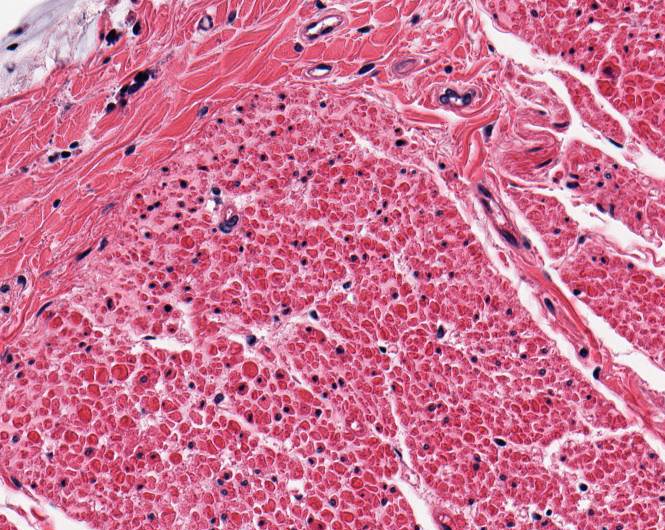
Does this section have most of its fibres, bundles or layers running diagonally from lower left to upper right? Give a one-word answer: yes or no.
No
